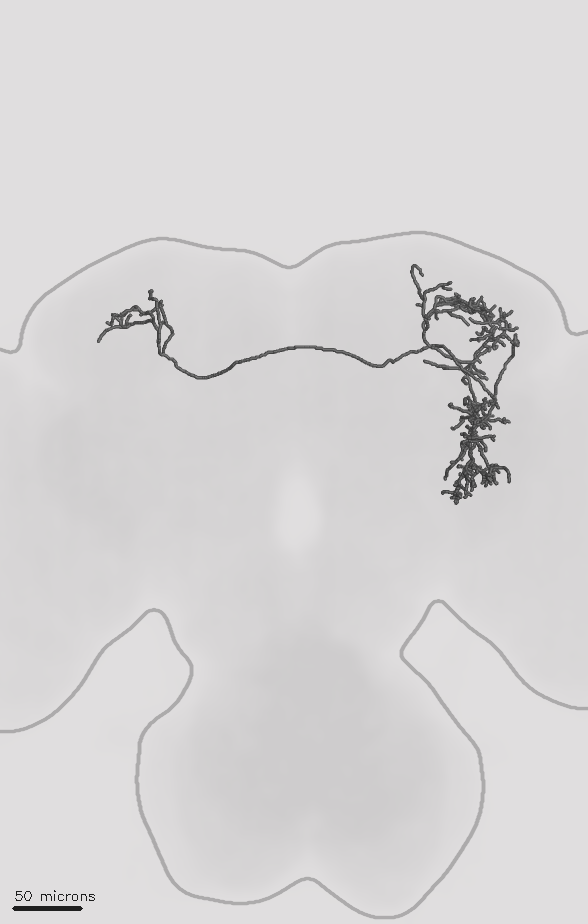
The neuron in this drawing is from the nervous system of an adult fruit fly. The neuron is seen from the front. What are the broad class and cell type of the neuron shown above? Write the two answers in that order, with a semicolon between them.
central-brain intrinsic neuron; AVLP024_c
